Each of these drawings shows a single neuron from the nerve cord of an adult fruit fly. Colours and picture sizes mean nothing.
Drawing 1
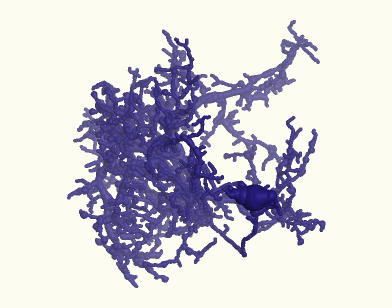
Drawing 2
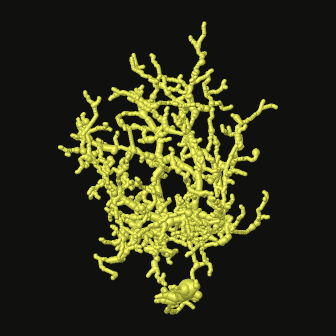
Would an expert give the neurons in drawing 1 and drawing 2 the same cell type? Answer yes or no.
yes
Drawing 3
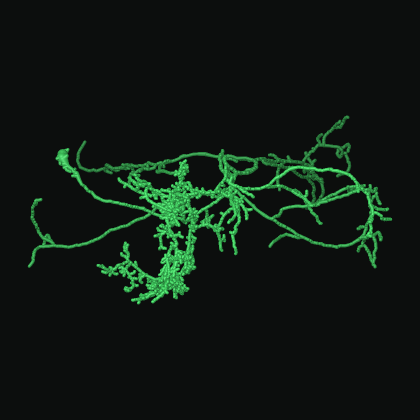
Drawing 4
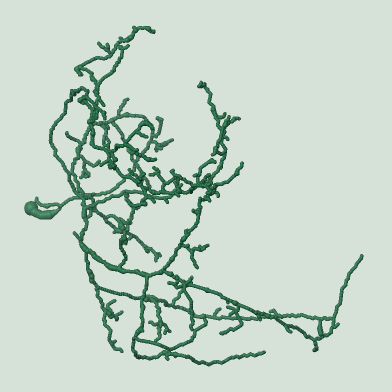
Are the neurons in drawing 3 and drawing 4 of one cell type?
no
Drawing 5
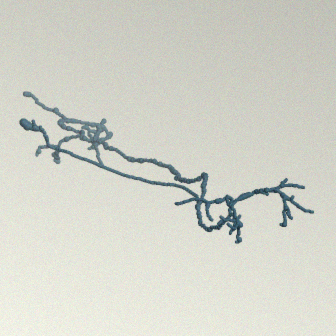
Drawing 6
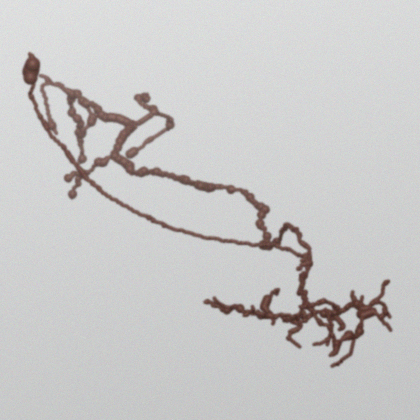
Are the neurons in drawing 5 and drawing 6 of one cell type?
yes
